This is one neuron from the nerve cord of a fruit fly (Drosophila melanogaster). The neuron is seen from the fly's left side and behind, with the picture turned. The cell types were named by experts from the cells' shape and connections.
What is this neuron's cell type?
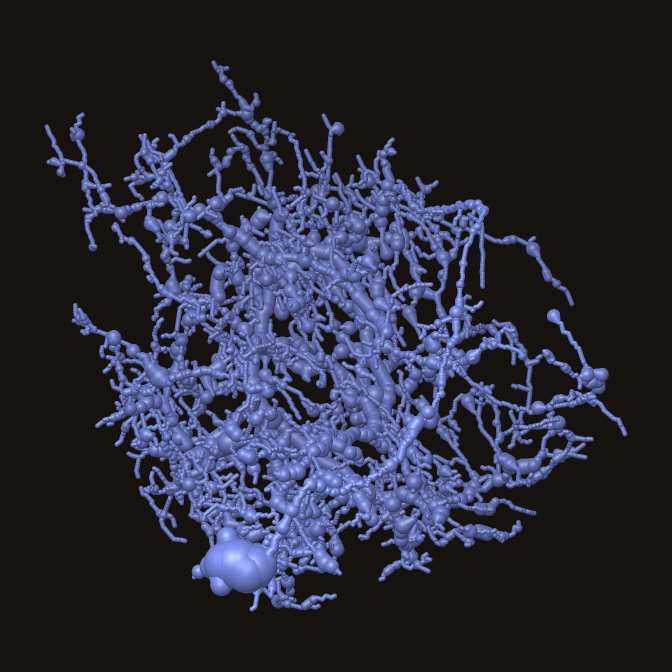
IN21A006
